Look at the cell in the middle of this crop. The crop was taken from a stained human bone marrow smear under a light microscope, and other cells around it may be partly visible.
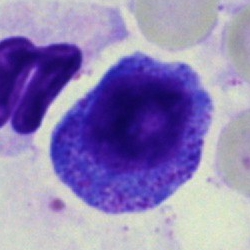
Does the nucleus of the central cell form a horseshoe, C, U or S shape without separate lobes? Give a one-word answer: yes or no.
No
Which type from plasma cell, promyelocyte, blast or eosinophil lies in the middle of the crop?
promyelocyte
